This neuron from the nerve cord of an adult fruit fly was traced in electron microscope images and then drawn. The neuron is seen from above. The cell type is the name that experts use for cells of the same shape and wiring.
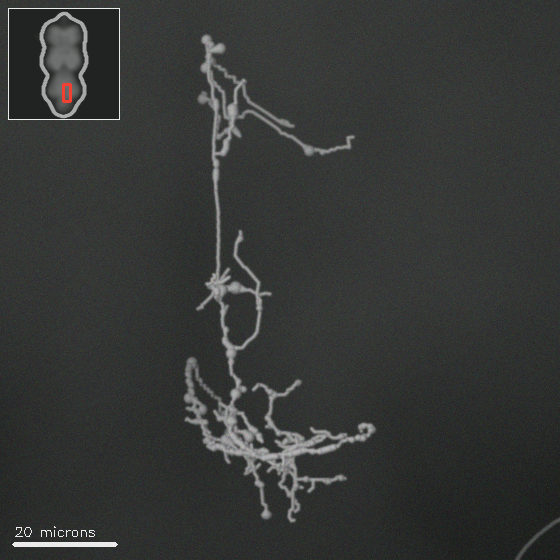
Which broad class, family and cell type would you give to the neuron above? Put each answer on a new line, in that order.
nerve-cord intrinsic neuron
hemilineage 02A
IN02A064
